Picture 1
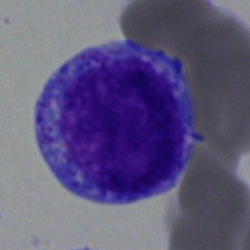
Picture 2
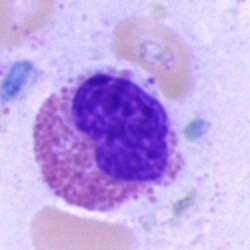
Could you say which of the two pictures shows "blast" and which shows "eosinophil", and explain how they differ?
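First picture: blast; second picture: eosinophil. Both cells have a round outline, only roughly so in the eosinophil, and both have dark purple chromatin.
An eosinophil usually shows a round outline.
The chromatin differs in texture, being mottled in the blast and coarsely clumped in the eosinophil.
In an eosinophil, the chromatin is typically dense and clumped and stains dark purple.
The blast has a narrow rim of deep blue cytoplasm, widest on the left side, whereas the eosinophil's nucleus lies toward the upper right with most of the cytoplasm to its left and below. Small blue blebs project from the upper right edge of the blast. No nucleoli are visible in the eosinophil's nucleus. The surroundings differ as well: large pale grey out-of-focus shapes lie against the right side of the blast, and a red cell lies just above and to the right of the eosinophil.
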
